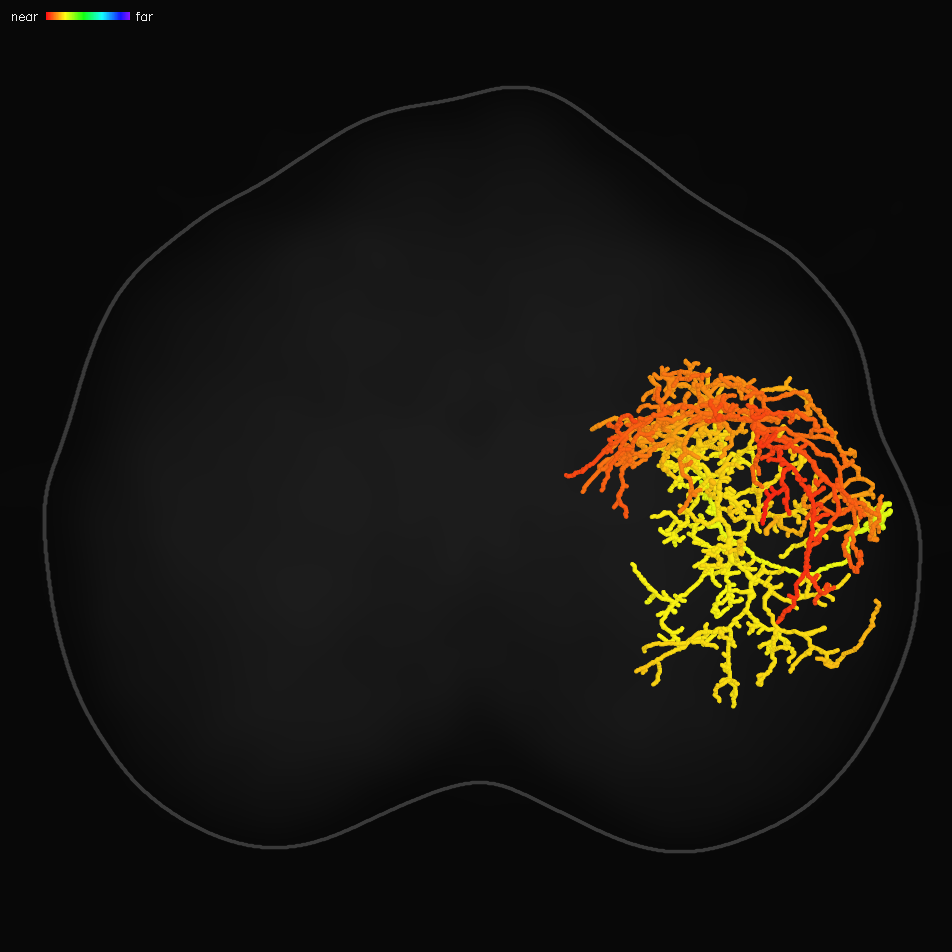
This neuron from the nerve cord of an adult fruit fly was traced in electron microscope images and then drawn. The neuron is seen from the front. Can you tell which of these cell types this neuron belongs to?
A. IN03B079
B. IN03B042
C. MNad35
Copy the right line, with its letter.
B. IN03B042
